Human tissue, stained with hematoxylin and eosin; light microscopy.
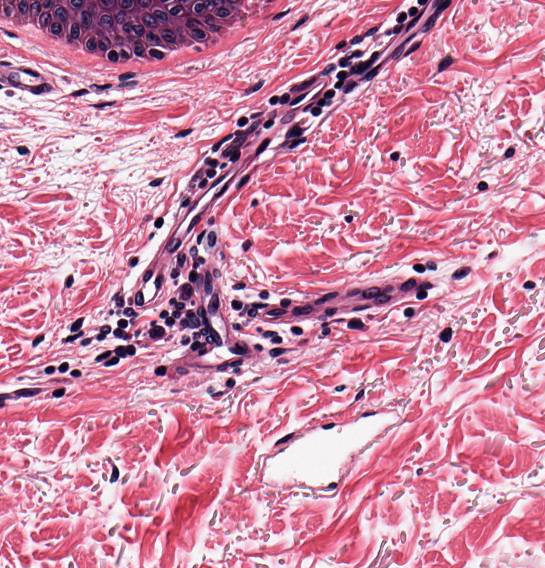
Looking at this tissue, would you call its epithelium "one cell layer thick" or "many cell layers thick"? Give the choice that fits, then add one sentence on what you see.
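Many cell layers thick. At the top edge of the field lies the deep part of a stratified epithelium with crowded oval nuclei.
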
